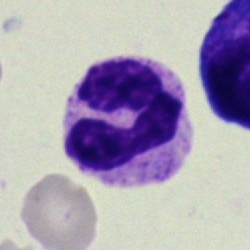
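Band neutrophil, stained bone marrow smear: nucleus a thick curved band bent into a C shape, limbs joined on the right. A strip of pale cytoplasm runs in from the left between upper and lower limbs. Cytoplasm pale pinkish-lilac, fine small lilac granules scattered through it.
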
